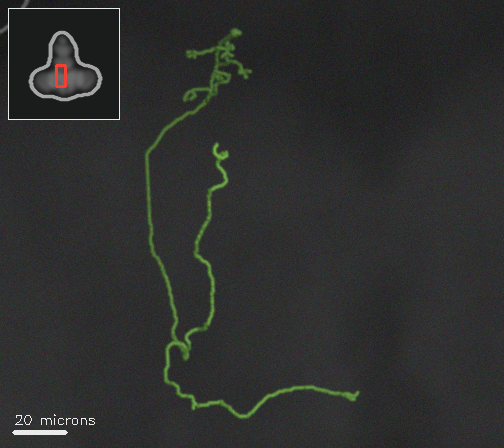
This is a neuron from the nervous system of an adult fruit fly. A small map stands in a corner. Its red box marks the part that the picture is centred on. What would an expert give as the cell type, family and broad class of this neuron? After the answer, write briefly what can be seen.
It is of cell type KCab-m. Its family is called class Kenyon Cell. This is a central-brain intrinsic neuron. The cell body is at the top of the picture. From top to bottom in the picture it spans about 150 microns.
